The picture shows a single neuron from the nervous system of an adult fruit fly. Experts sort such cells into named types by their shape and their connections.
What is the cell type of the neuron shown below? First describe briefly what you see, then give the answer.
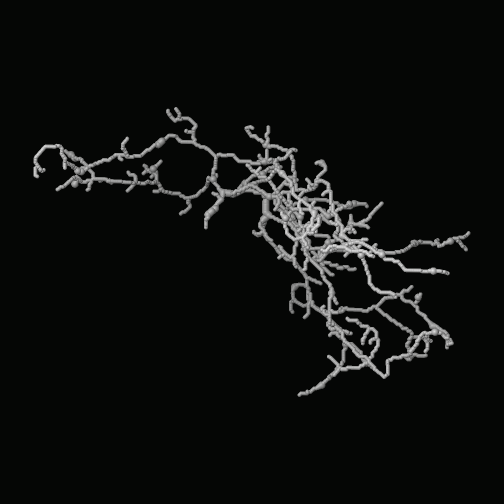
No cell body is drawn. Dozens of branch ends can be seen. This is a nerve-cord intrinsic neuron. The cell type is IN00A024.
